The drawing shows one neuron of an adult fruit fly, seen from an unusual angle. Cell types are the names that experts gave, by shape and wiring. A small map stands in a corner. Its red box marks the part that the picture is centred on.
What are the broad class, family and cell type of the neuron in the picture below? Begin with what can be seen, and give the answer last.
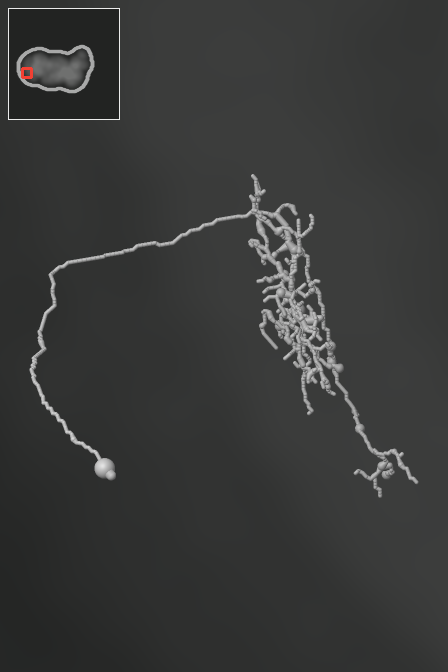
The picture shows dozens of branch ends. As drawn here it is about as wide as it is tall. Its broad class is optic-lobe intrinsic neuron. Its family is Cm. The cell type is Cm6.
